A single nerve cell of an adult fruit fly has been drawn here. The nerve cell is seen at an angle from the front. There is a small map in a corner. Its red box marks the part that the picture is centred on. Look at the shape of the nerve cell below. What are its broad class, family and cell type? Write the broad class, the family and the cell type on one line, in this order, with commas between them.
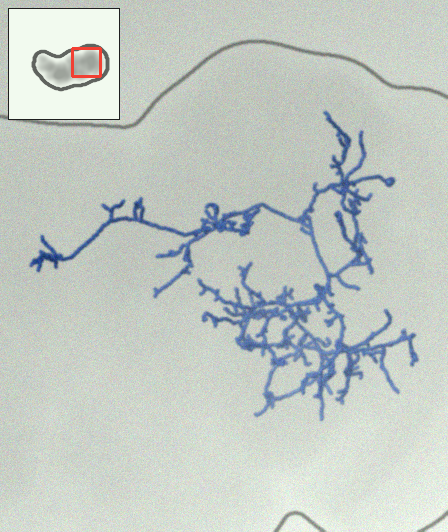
central-brain intrinsic neuron, hemilineage VLPd1, CL022_b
